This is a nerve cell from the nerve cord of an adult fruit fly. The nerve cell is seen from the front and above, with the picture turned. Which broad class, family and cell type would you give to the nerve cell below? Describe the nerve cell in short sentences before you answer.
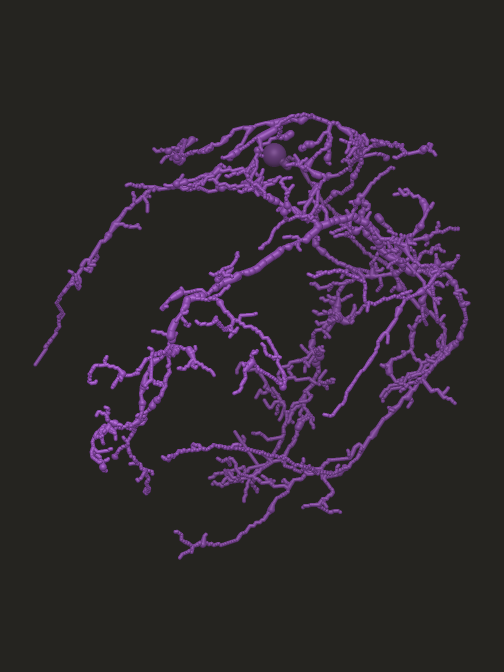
More than a hundred branch ends can be seen. In this view it is about as wide as it is tall. It is a nerve-cord intrinsic neuron. Its family is hemilineage 03A. It is of cell type IN03A032.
